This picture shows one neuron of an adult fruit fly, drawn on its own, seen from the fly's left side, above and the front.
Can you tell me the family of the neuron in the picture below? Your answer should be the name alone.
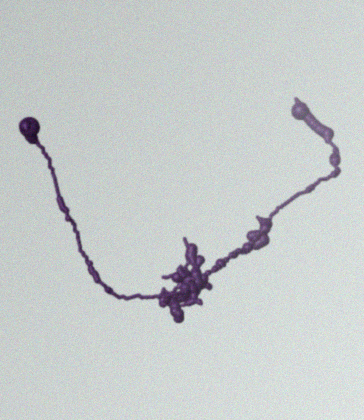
Tm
